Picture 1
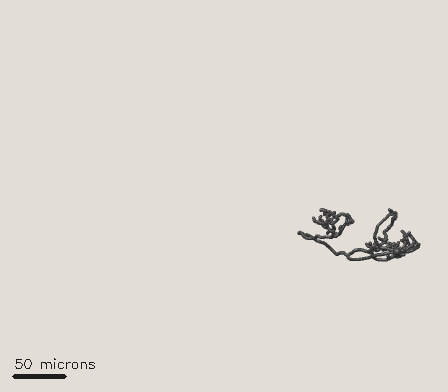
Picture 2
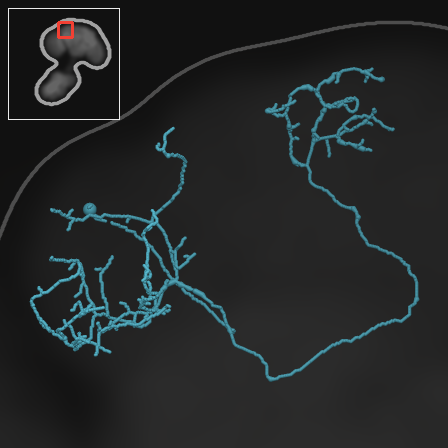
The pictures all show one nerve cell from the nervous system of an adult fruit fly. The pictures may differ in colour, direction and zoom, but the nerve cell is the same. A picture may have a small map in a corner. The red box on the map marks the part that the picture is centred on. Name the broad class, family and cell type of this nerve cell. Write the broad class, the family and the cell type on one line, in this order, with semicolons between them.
central-brain intrinsic neuron; hemilineage LHp2; CB3318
